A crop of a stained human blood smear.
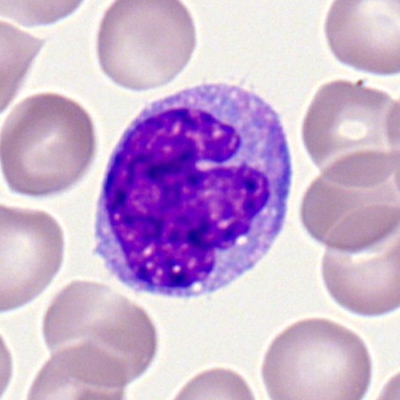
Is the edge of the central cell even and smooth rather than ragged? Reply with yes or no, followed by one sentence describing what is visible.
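No. Fine hair-like projections fringe the top edge of the cell.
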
